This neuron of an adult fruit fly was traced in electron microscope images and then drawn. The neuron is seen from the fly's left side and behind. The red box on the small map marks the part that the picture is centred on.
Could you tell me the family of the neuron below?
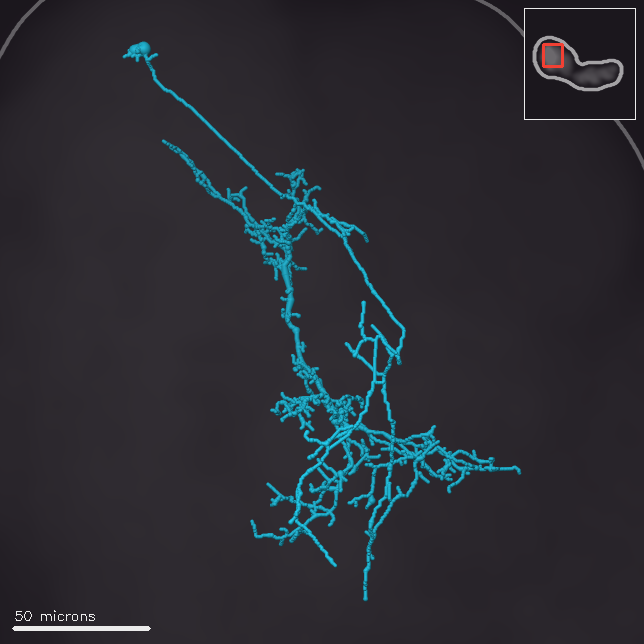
hemilineage SMPad2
